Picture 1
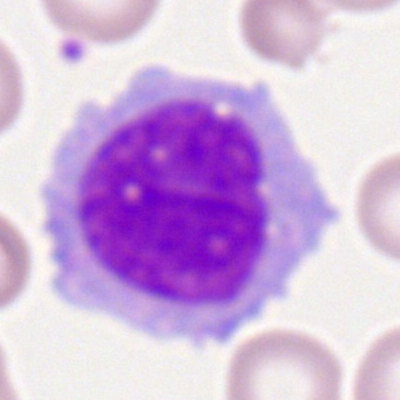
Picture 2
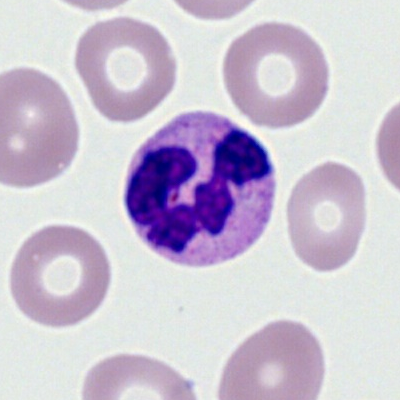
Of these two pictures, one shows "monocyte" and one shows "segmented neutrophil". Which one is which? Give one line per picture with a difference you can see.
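Picture 1 is a monocyte. No granules are visible in the cytoplasm.
Picture 2 is a segmented neutrophil. Fine, small lilac granules are scattered through the cytoplasm.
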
